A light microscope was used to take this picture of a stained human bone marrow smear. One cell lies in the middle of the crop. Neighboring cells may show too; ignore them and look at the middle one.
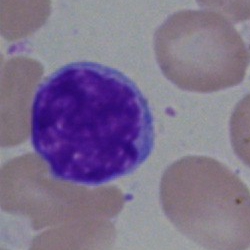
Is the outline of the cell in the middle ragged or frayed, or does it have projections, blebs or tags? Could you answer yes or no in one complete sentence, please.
No, the cell is bounded by a smooth, even outline.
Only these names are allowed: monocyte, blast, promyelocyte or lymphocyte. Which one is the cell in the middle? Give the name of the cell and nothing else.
lymphocyte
